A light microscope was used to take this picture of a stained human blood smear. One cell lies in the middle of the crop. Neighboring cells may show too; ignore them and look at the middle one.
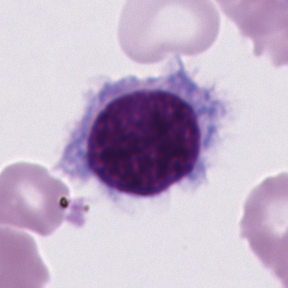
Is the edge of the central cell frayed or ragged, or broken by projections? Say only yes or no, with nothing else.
Yes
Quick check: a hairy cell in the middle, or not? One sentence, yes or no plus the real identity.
Yes, this central cell is a hairy cell.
